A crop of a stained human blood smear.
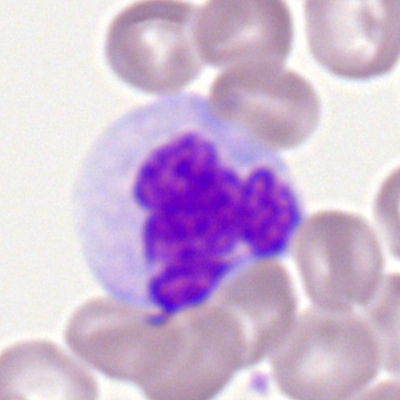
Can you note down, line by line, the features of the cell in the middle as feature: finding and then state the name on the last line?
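Nucleus: irregular, folded into several lobes with notches between them
Position: off-centre, pushed toward the lower right of the cell
Chromatin: dark purple clumps, paler patches in between
Cytoplasm: a pale lilac-blue
Name, then: monocyte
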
